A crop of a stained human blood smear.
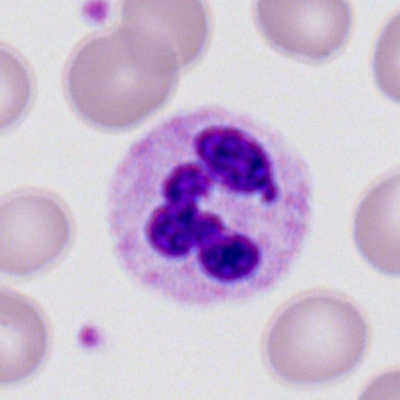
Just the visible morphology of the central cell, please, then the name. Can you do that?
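Round, smooth outline on this one. The chromatin is dense, clumped and dark purple. There's plenty of cytoplasm, pale pinkish-lilac, with fine pinkish granules scattered evenly through it. That's a segmented neutrophil.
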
